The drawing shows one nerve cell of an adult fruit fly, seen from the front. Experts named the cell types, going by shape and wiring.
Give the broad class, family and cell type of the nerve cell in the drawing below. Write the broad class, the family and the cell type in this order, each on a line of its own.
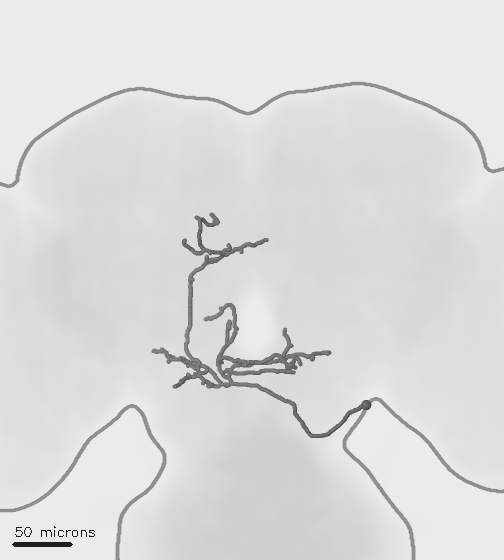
central-brain intrinsic neuron
hemilineage MX7
AMMC016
